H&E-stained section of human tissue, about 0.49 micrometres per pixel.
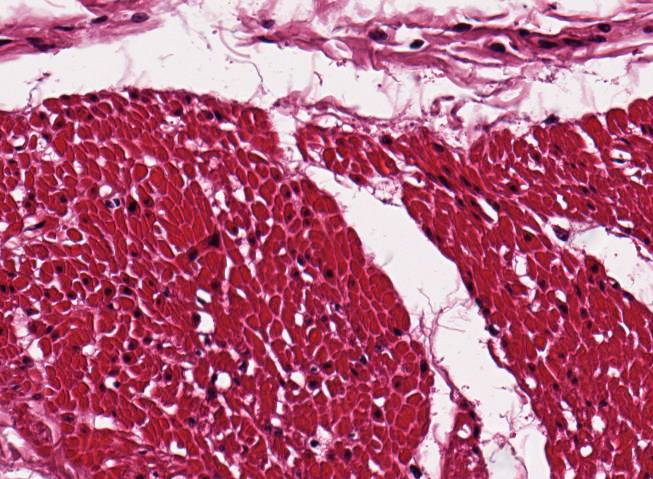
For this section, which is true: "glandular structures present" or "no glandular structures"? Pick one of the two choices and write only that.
No glandular structures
